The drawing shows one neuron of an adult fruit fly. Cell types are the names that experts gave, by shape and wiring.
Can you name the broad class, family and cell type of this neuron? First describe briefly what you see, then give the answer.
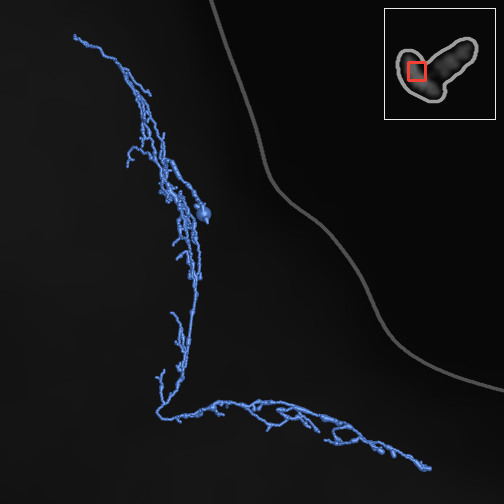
The cell body can be seen in the middle of the picture. Dozens of branch ends can be seen. It is a central-brain intrinsic neuron. Its family is DN1. The cell type is DN1pA.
